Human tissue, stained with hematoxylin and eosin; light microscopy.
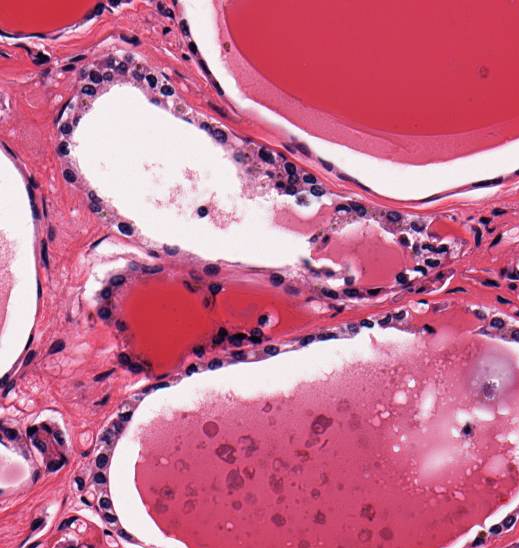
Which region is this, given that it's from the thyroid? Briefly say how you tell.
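You're looking at thyroid follicles: closed and rounded, varying in size, the largest at top right and bottom. Each thyroid follicle is lined by a single layer of flattened to low cuboidal cells with small round dark nuclei.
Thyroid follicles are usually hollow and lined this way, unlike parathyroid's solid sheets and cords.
The upper left-centre one has a mostly empty, white lumen holding only wispy pale material. Thin pink fibrous bands with spindle-shaped nuclei lie between follicles.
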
